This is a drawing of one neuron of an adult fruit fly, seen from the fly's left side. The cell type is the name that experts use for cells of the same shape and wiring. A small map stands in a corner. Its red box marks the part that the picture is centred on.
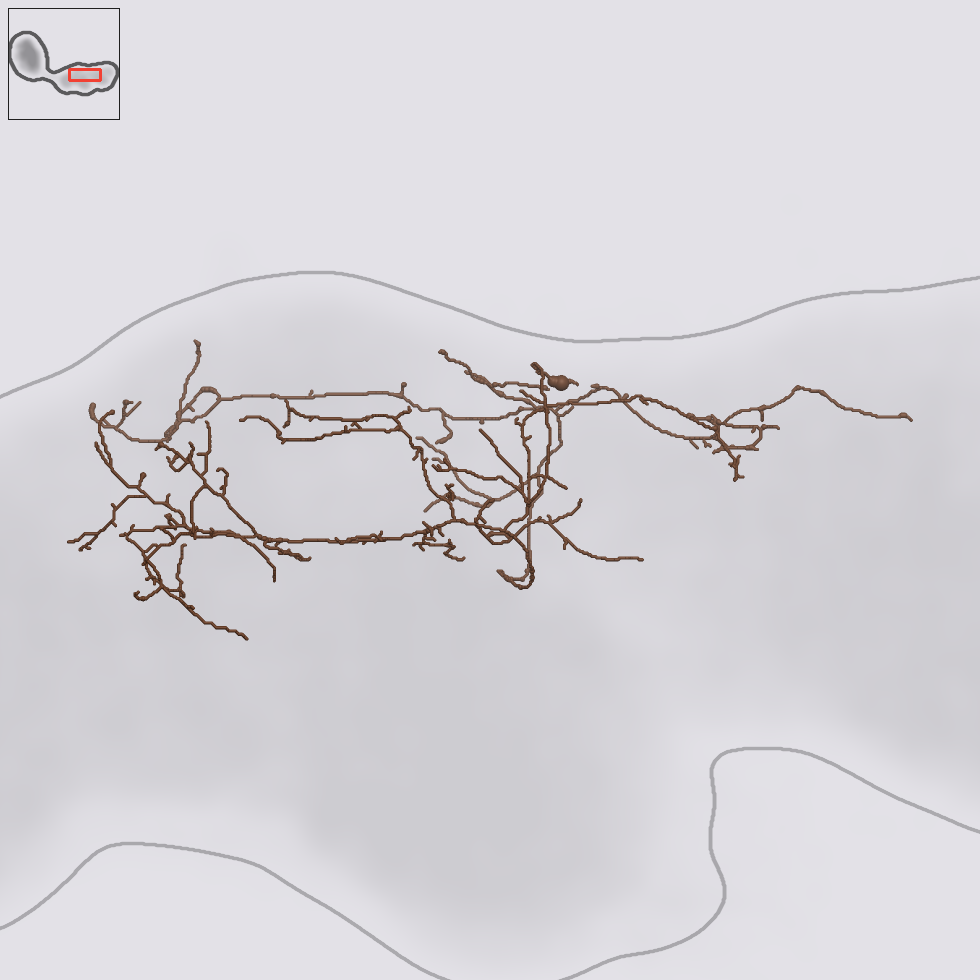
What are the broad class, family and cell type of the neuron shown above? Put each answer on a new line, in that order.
nerve-cord intrinsic neuron
hemilineage 19B
IN19B055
